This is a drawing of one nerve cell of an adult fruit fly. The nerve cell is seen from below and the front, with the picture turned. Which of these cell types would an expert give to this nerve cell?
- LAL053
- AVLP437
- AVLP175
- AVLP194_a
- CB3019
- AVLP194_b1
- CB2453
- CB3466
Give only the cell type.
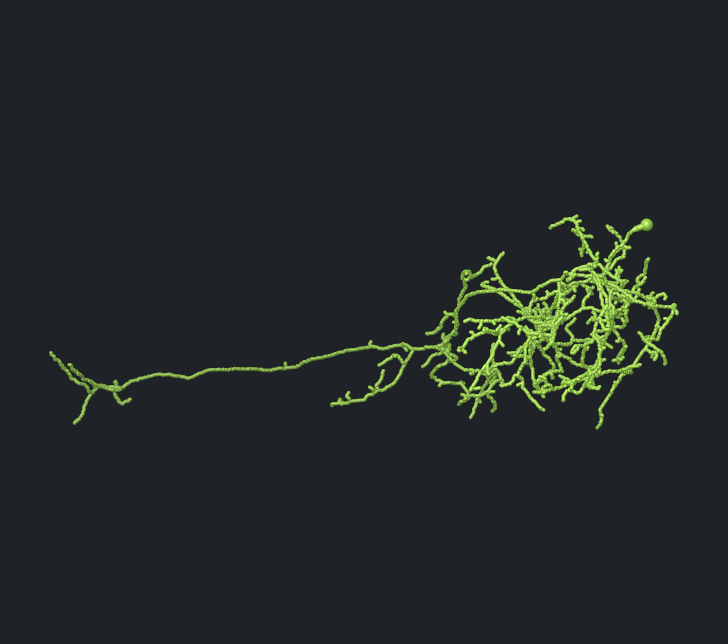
CB3466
